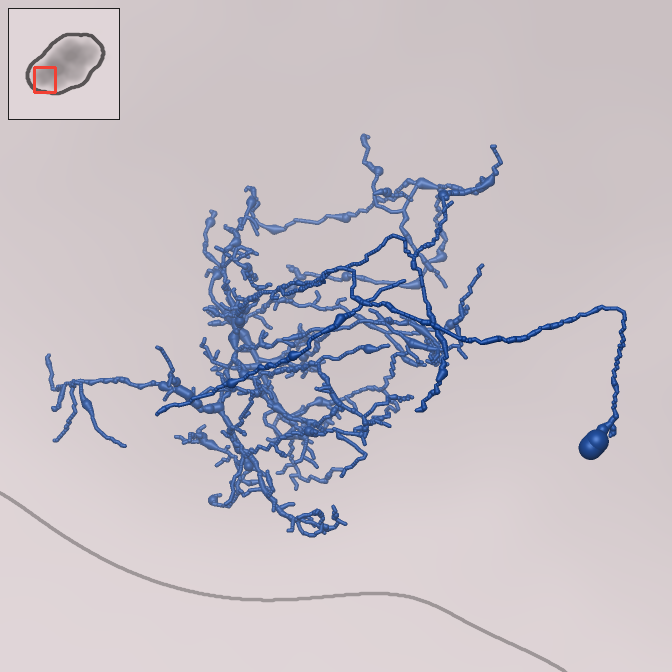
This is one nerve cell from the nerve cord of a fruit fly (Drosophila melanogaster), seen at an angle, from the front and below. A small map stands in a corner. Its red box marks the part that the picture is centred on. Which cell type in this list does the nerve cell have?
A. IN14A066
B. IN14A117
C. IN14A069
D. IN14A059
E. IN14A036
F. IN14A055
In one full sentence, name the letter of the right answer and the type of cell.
The cell type to which the nerve cell belongs is option E, IN14A036.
